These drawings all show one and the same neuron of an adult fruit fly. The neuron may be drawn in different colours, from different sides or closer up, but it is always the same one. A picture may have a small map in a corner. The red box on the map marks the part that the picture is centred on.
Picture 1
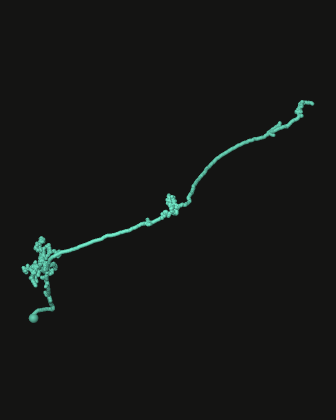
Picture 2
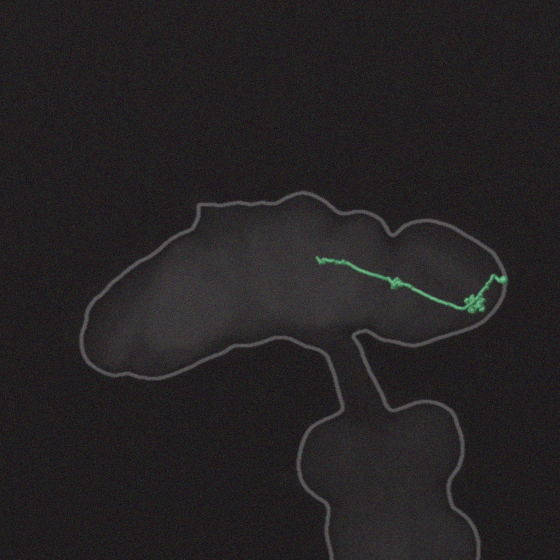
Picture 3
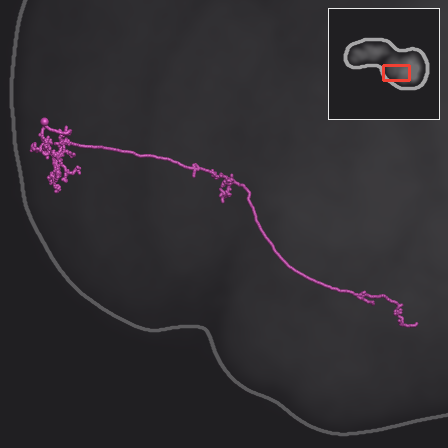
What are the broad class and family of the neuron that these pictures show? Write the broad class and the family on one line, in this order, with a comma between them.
visual projection neuron, MeTu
